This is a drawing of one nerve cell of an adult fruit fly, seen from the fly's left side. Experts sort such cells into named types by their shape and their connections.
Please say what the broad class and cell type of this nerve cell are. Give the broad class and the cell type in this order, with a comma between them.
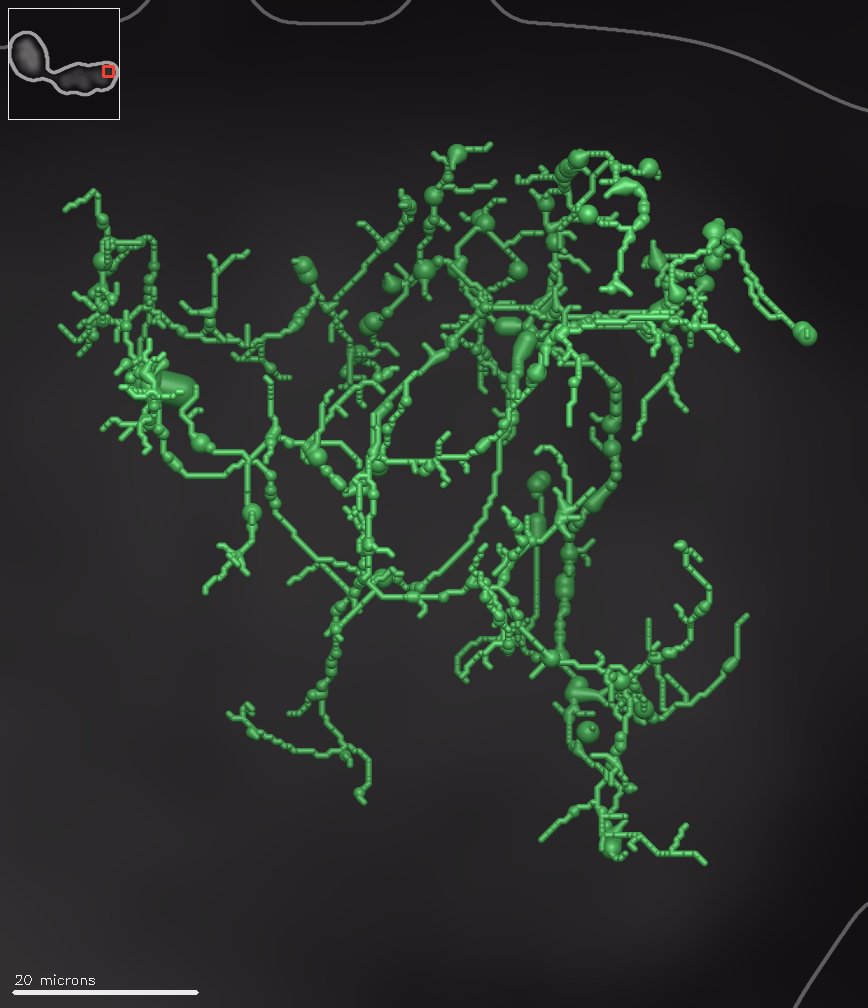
nerve-cord intrinsic neuron, INXXX372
